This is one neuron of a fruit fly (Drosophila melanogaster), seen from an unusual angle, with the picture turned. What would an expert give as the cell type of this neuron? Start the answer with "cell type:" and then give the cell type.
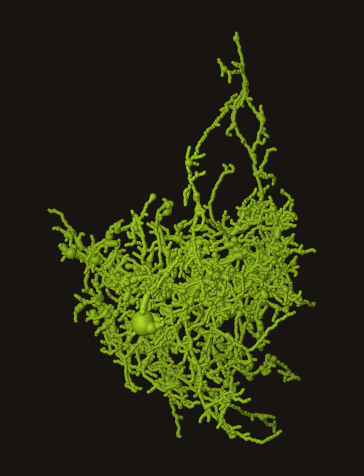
cell type: GNG087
